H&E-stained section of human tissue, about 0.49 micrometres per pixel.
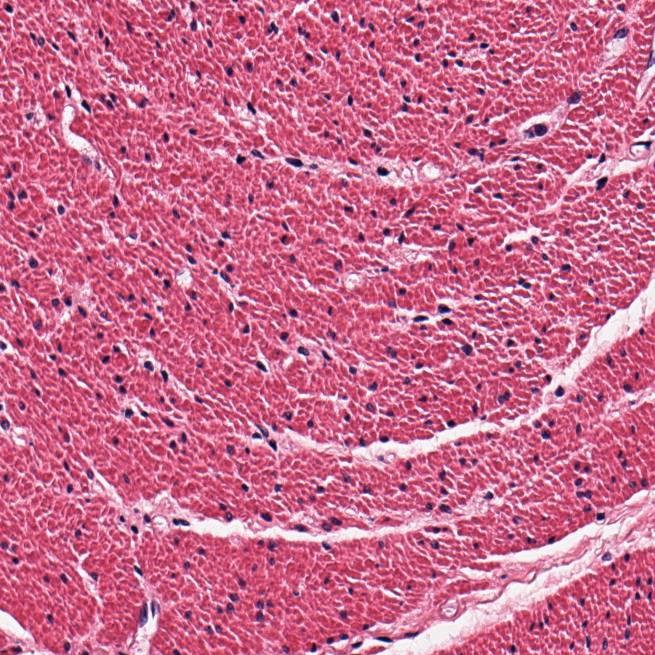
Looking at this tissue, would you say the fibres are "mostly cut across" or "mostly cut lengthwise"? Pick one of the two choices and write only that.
Mostly cut across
